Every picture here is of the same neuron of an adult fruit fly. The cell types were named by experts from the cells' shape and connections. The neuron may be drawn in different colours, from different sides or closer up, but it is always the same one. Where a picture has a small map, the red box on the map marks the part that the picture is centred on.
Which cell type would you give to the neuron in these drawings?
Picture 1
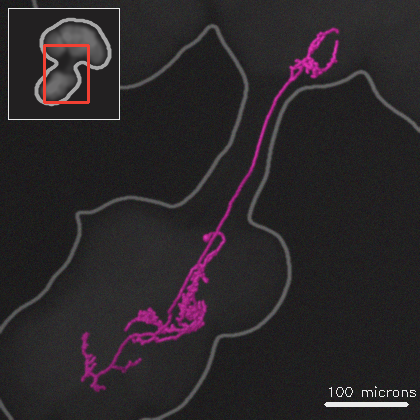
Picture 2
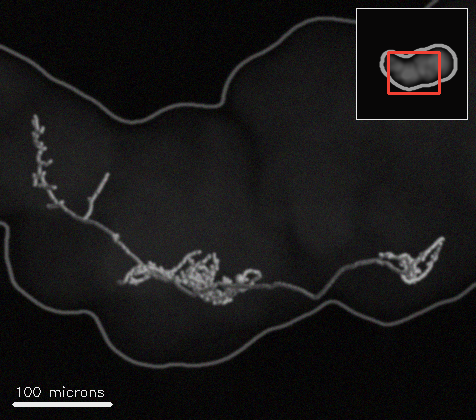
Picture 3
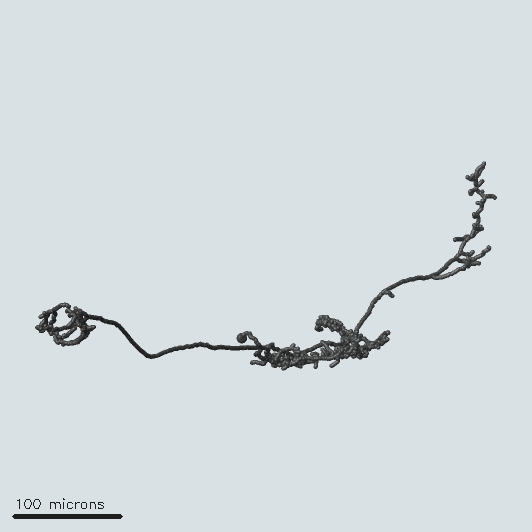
AN17A047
